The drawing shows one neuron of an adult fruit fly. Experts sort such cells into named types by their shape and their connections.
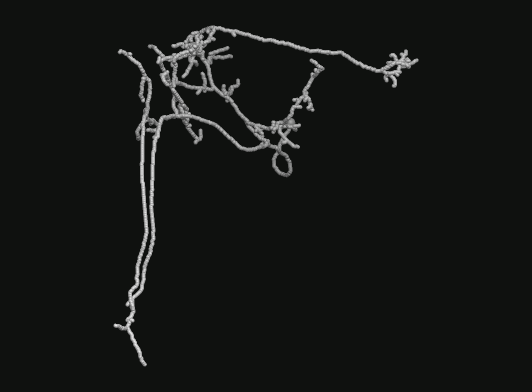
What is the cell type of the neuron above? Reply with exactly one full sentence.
The cell type name for this neuron is SMP717m.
